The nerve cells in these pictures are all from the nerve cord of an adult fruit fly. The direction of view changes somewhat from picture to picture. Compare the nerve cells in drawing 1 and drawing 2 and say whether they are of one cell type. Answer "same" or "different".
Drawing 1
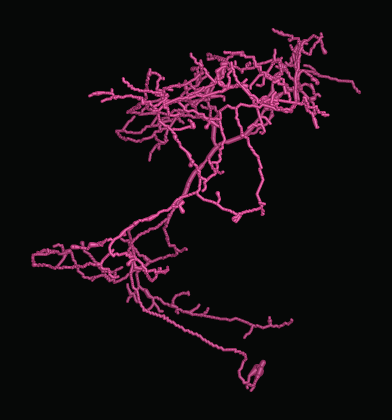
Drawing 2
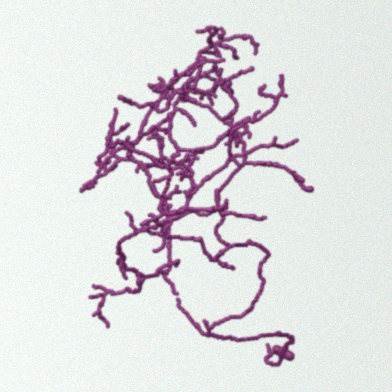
different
